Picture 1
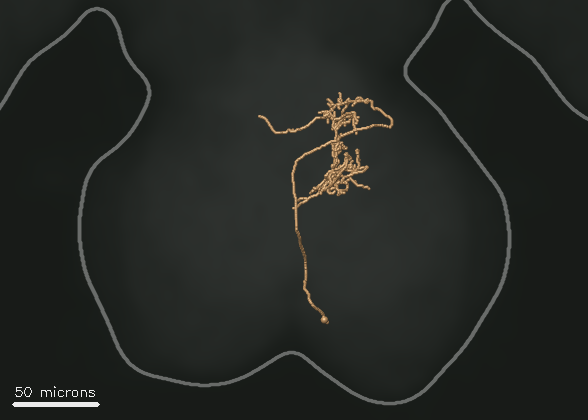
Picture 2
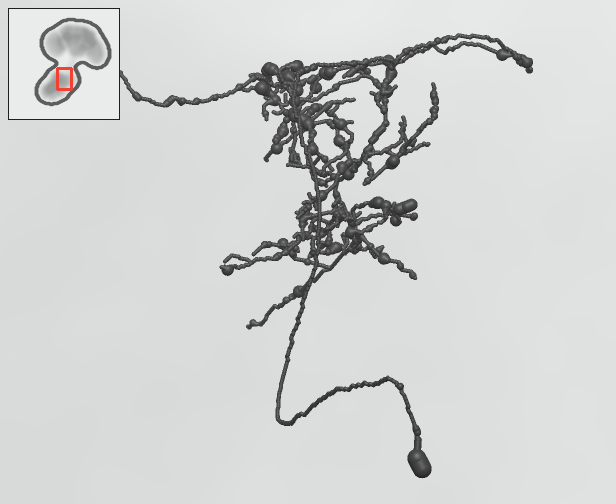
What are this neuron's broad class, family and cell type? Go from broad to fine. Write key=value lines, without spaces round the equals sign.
broad_class=nerve-cord intrinsic neuron
family=hemilineage 02A
cell_type=IN02A048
